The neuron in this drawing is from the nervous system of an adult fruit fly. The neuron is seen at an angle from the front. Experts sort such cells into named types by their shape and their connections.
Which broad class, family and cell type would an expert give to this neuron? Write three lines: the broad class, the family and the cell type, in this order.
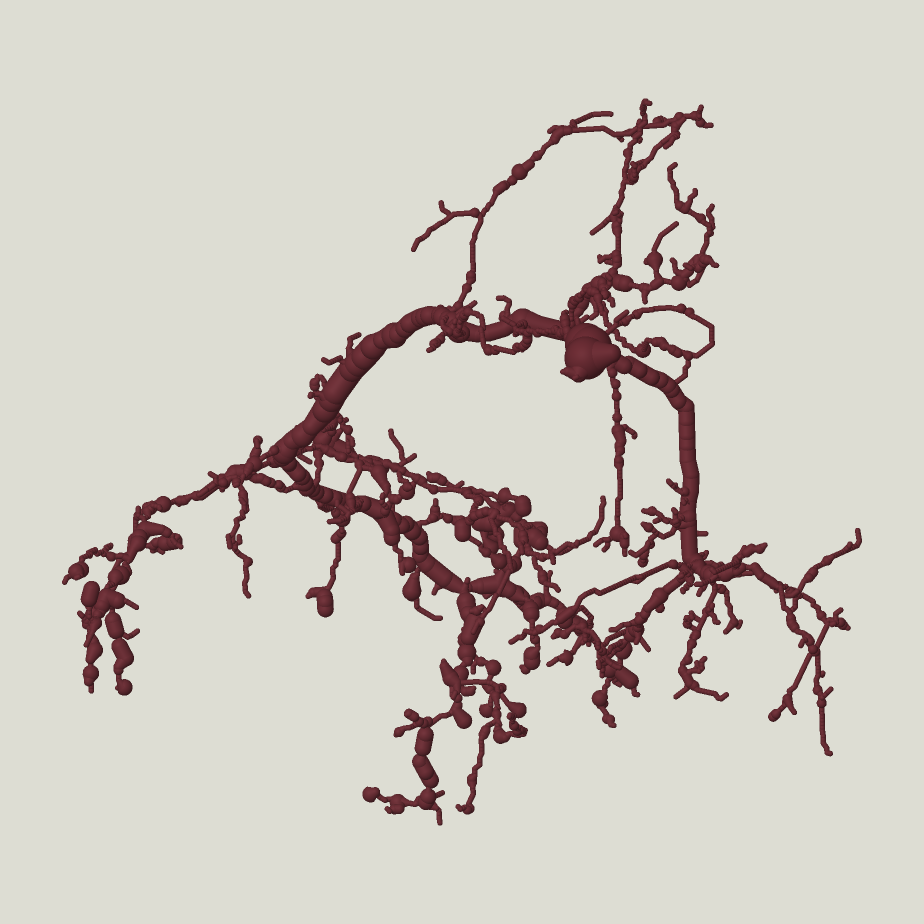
nerve-cord intrinsic neuron
hemilineage 11A
IN11A049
